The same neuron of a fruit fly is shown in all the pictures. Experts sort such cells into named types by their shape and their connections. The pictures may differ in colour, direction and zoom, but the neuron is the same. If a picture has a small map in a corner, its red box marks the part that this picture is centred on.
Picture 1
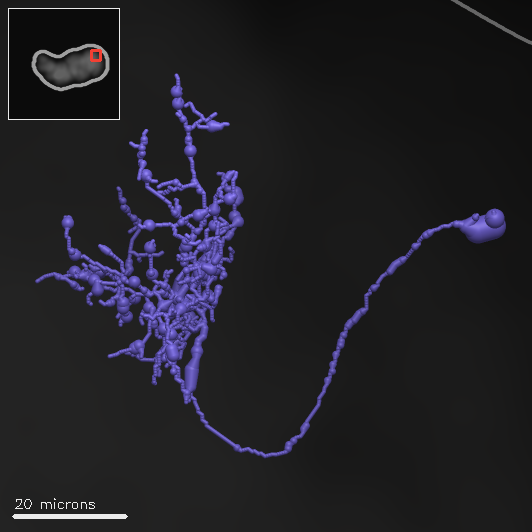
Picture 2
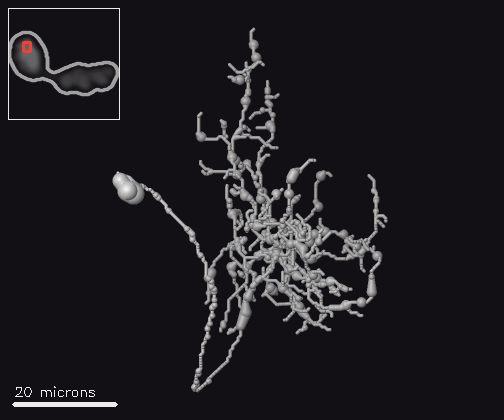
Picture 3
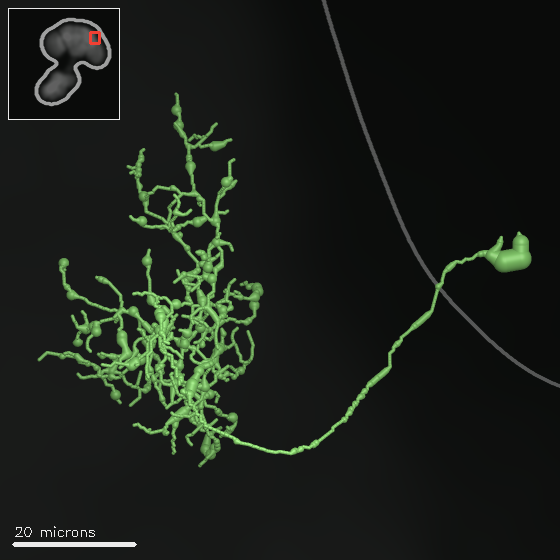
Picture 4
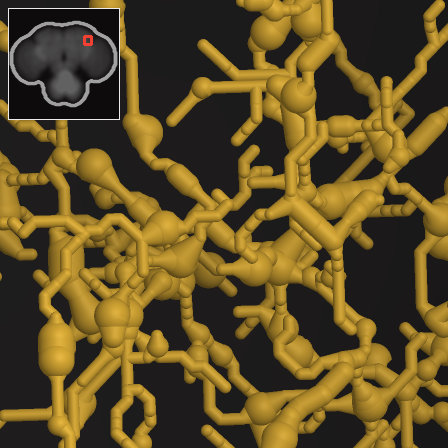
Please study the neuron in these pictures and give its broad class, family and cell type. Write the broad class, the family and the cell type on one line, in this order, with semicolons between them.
central-brain intrinsic neuron; hemilineage VLPl4_dorsal; LHAV4a4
